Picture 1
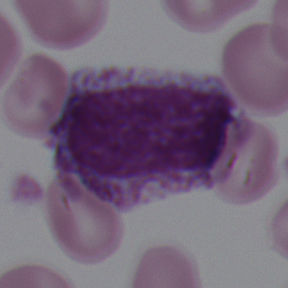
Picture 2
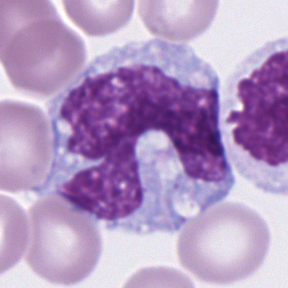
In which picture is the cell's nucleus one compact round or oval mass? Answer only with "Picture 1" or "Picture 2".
Picture 1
